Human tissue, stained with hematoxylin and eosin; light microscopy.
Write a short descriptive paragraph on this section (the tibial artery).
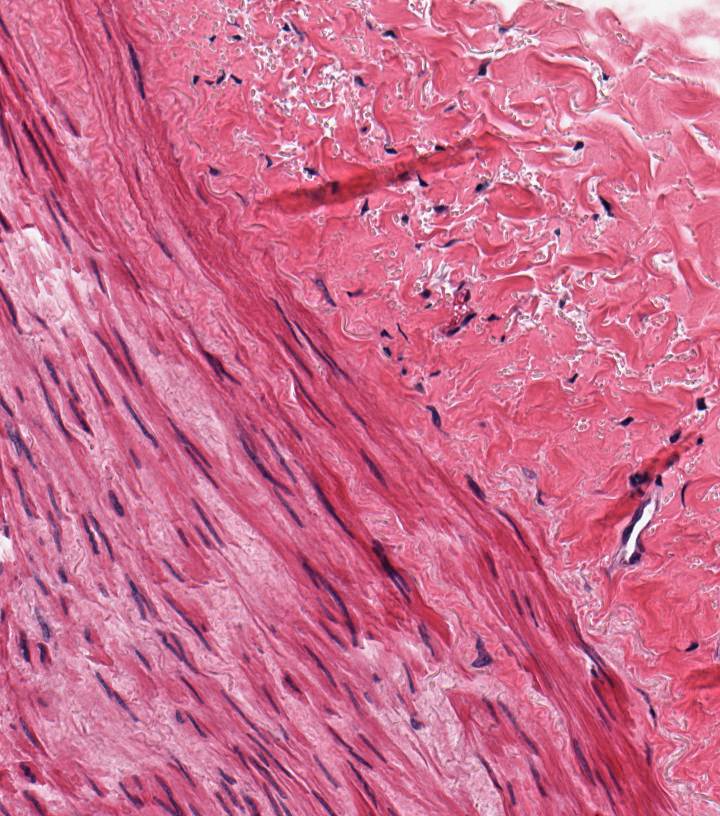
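Smooth muscle cells run in parallel from the upper left down toward the lower right, with elongated, cigar-shaped nuclei. In the upper right, collagen bundles are wavy and haphazardly arranged, with small dark nuclei sparsely scattered among them.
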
